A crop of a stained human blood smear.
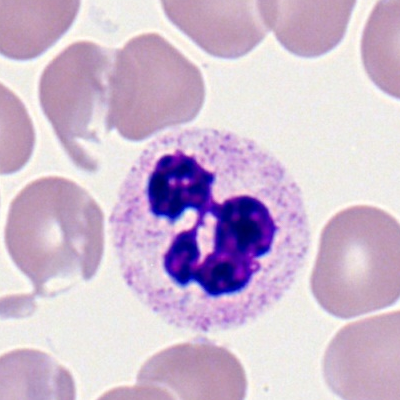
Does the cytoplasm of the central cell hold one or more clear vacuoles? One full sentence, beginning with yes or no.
No, its cytoplasm holds no clear vacuoles, and no vacuoles of any kind.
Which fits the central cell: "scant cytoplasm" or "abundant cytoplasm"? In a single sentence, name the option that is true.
The cytoplasm of this cell is abundant.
